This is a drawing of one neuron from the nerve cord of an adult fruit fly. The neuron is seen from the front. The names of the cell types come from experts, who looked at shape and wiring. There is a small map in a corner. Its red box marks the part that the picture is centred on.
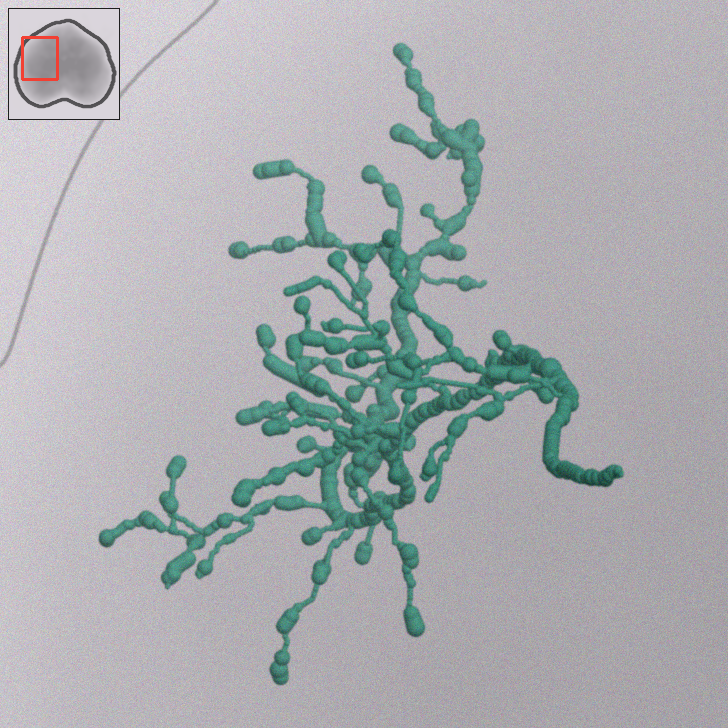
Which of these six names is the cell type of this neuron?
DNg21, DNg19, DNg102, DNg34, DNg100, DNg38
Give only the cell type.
DNg38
